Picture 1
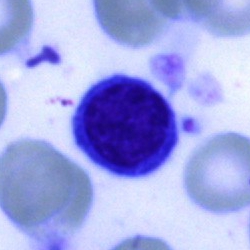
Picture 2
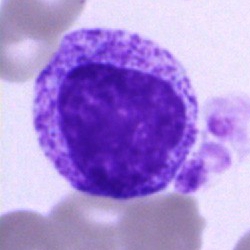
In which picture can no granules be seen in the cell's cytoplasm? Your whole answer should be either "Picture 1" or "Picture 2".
Picture 1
